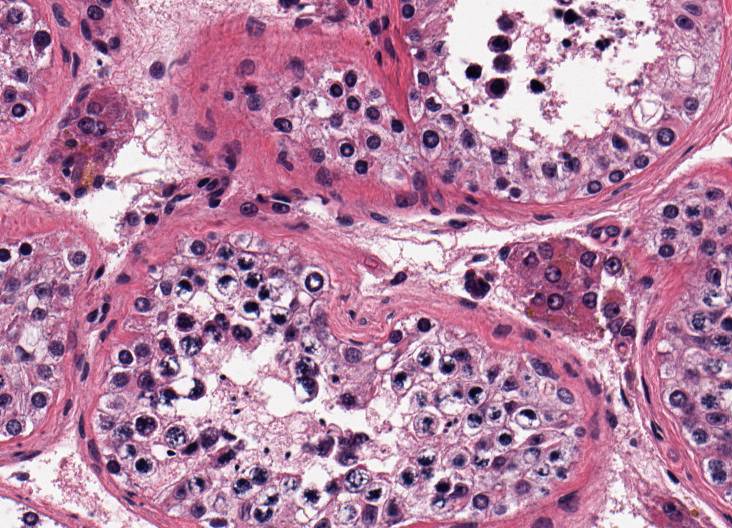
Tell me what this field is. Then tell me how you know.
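What you're looking at is seminiferous tubule: rounded tubules cut across fill the field, the largest across the lower centre, with narrow interstitial strips between. Several layers of rounded cells with round nuclei line them, often with pale, clear cytoplasm, and many nuclei have coarse, clumped dark chromatin.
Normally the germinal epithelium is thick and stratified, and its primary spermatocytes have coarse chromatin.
Small clusters of polygonal Leydig cells with granular eosinophilic cytoplasm sit in the interstitium at upper left and right of centre.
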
